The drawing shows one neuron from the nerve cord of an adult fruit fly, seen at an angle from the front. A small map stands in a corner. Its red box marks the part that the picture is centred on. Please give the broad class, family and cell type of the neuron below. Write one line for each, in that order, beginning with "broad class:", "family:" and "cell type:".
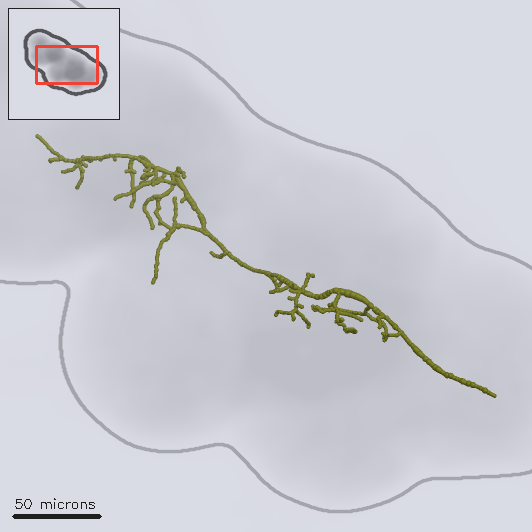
broad class: descending neuron
family: hemilineage WEDd1
cell type: DNa16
